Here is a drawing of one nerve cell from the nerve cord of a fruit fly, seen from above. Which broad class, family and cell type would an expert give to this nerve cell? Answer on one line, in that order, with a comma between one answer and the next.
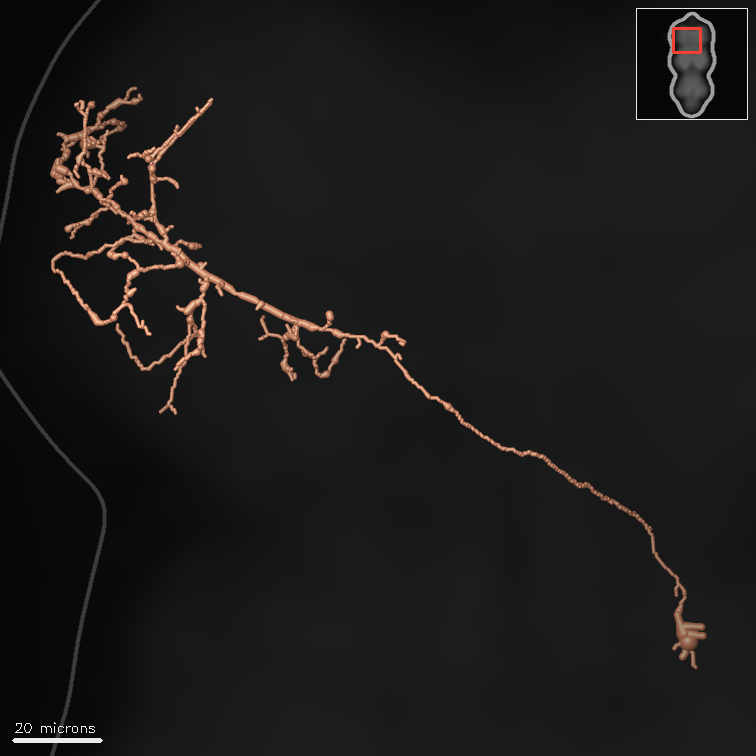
nerve-cord intrinsic neuron, hemilineage 12B, IN12B040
